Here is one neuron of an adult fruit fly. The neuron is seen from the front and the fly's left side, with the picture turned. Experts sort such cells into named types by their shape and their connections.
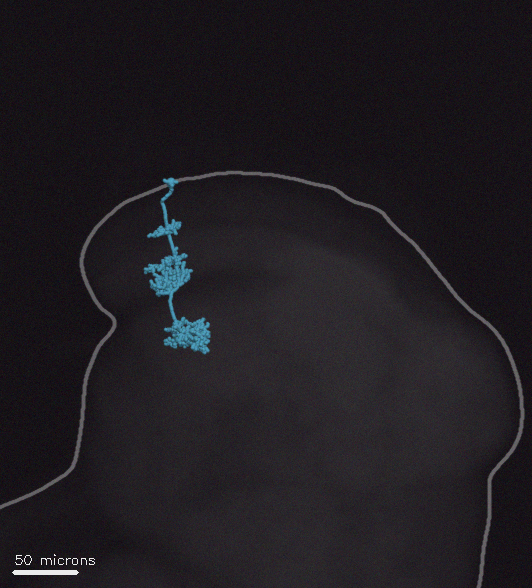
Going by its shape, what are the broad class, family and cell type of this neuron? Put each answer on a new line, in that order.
optic-lobe intrinsic neuron
TmY
TmY15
